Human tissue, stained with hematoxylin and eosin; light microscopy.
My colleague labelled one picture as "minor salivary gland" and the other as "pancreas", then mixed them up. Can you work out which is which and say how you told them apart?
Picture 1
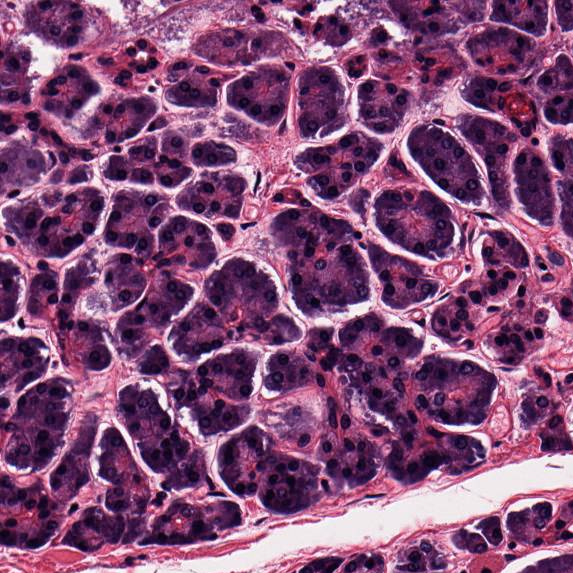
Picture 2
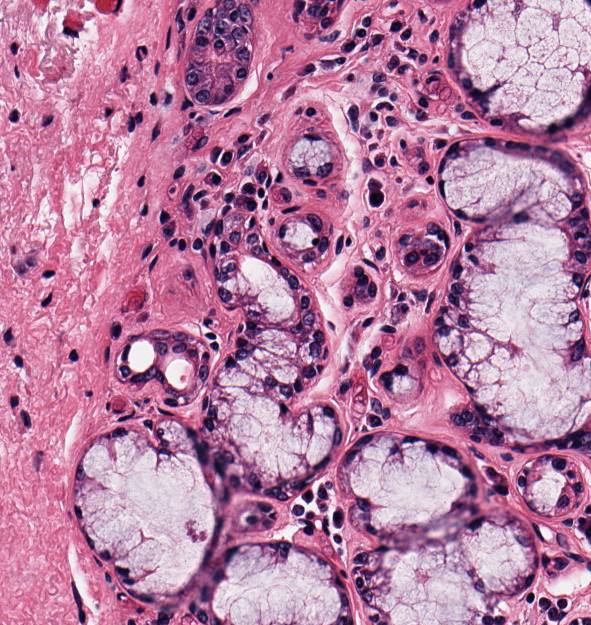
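Pancreas fills picture 1, and a minor salivary gland picture 2. The pancreas shows closely packed rounded and polygonal acini, divided by thin pink connective-tissue strands, with small, round, dark nuclei and tiny, inconspicuous lumina. In the minor salivary gland, most units are large rounded acini filled with pale, foamy, greyish-lilac mucous cytoplasm, their nuclei flattened against each unit's outer edge.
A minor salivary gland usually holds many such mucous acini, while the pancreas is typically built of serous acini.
It also has a pink fibrous band down its left edge and a duct profile at left centre with two round, empty, white lumens.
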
